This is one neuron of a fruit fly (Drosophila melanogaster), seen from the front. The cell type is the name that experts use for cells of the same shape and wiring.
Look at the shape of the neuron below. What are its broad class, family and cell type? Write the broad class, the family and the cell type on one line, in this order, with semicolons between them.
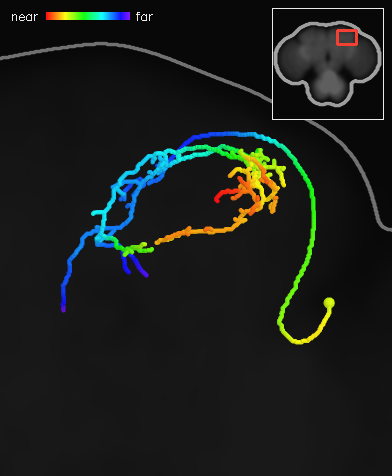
central-brain intrinsic neuron; hemilineage SLPav2; SLP081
